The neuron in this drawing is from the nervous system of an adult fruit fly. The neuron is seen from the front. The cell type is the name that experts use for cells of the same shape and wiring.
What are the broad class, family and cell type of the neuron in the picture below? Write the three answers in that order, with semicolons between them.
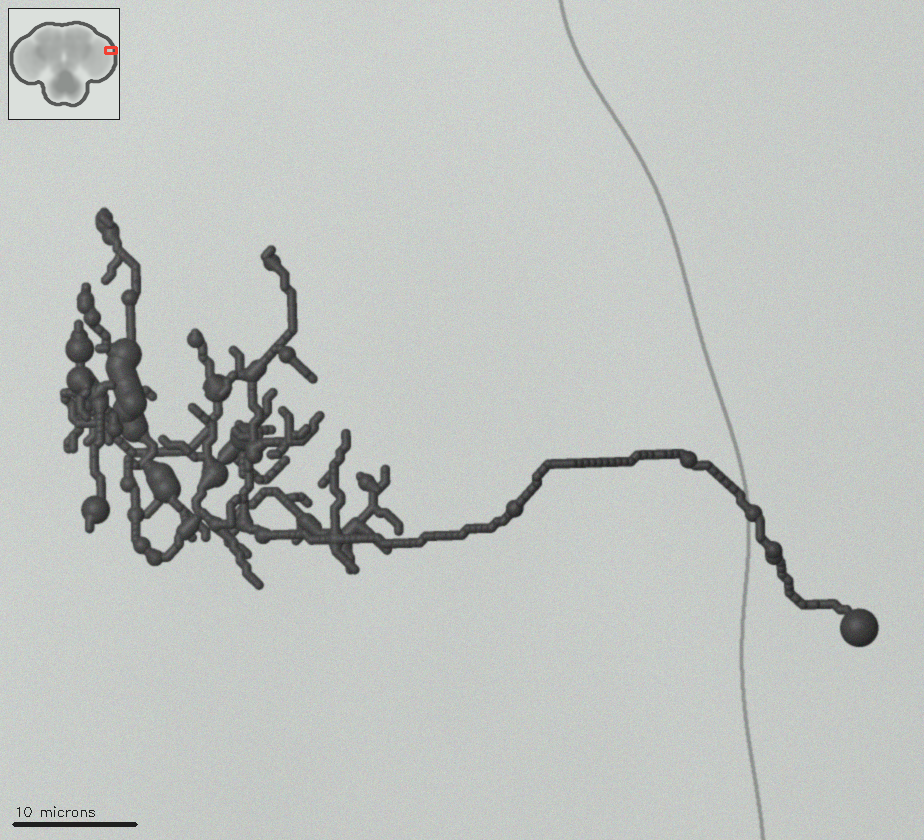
optic-lobe intrinsic neuron; Mi; Mi17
